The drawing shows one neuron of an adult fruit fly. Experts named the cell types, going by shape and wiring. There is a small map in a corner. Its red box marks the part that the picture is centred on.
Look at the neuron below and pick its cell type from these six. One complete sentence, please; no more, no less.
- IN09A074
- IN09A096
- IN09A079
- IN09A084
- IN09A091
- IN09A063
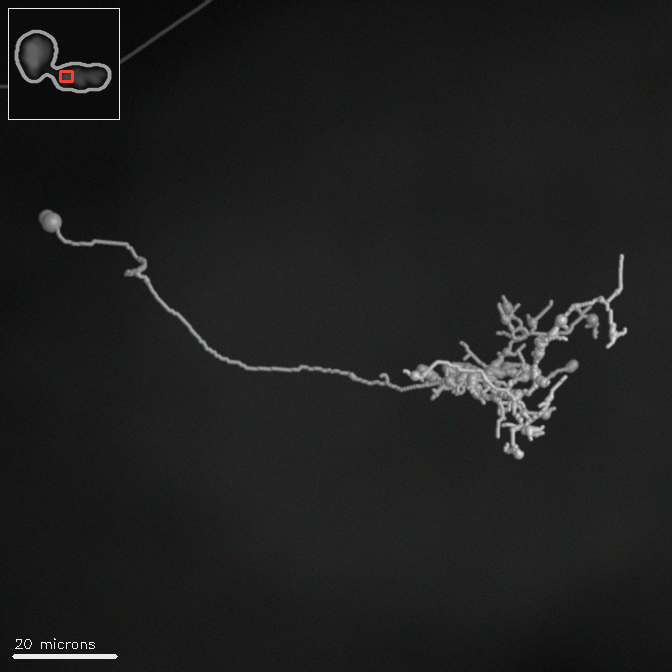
It is IN09A074 that is the cell type of the neuron.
